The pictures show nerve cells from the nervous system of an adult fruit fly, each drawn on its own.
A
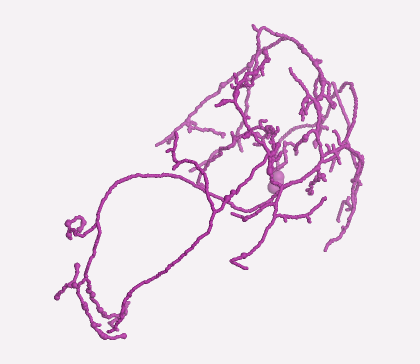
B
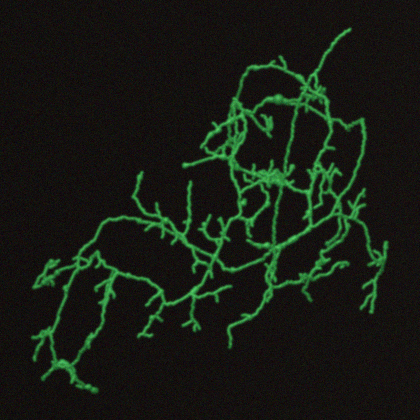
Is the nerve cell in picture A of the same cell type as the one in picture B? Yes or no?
yes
